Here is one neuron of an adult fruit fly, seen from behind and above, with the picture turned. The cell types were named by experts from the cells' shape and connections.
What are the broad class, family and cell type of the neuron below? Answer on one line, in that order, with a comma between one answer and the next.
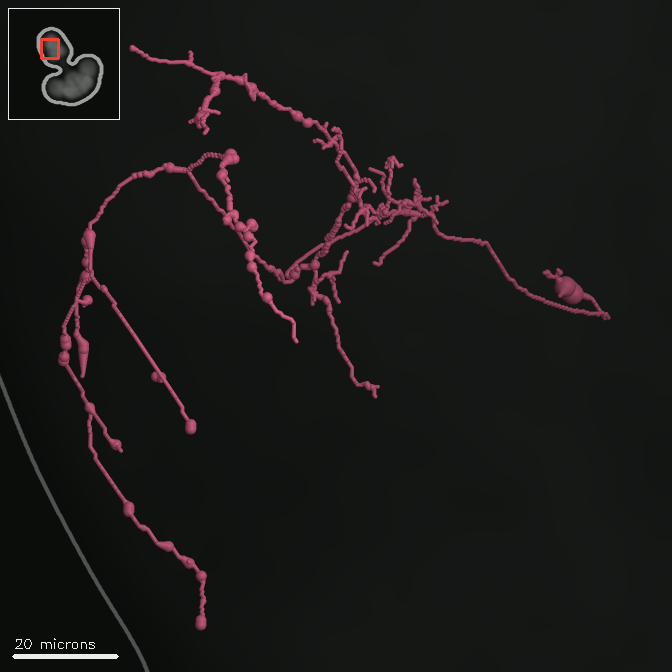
nerve-cord intrinsic neuron, hemilineage 14A, IN14A047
